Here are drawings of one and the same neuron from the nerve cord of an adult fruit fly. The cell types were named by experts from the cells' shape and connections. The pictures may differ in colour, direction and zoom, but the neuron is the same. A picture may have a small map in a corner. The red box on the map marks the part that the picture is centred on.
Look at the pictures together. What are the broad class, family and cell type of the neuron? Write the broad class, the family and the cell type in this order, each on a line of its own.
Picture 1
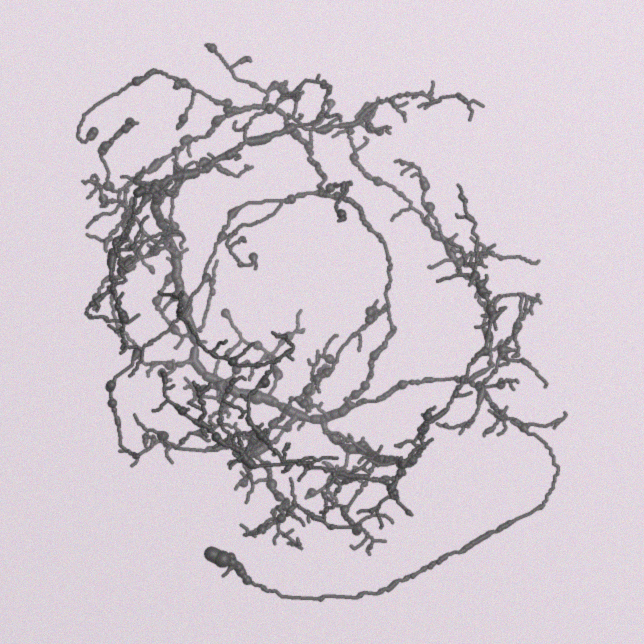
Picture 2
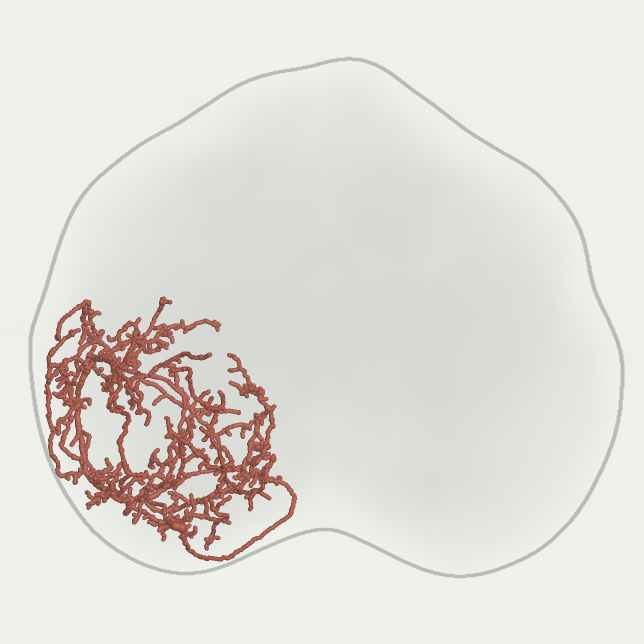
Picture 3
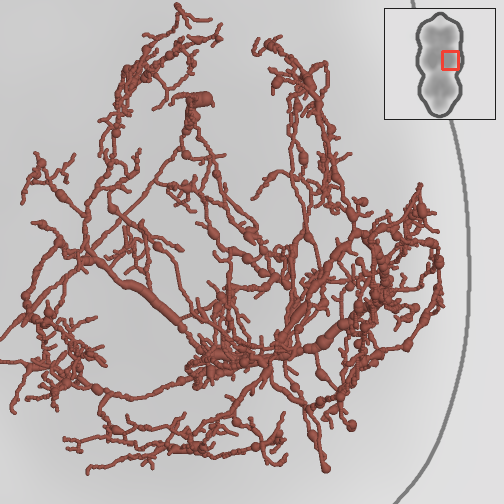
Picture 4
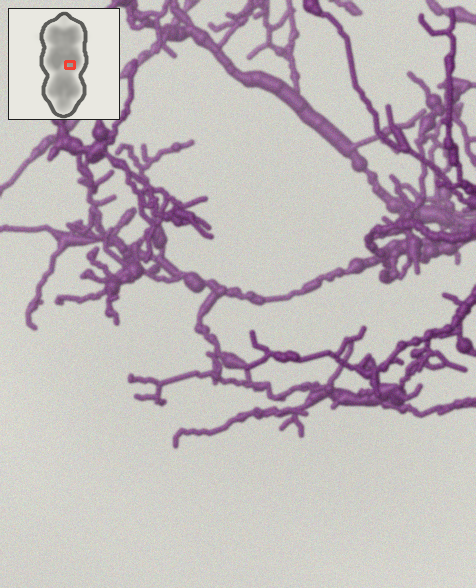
nerve-cord intrinsic neuron
hemilineage 04B
IN04B011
